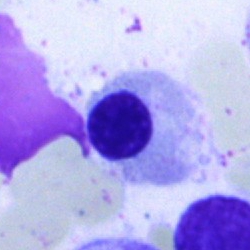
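Erythroblast (centre). Notice first that the nucleus sits off-centre, toward the left side of the cell, and that its dense chromatin stains dark purple. Then compare the two parts: the cytoplasm of this erythroblast is abundant relative to the nucleus, and pale greyish blue.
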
